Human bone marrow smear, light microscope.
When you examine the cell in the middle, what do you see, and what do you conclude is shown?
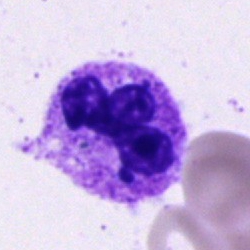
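Checking the outline first, it is roughly round but ragged along the left side. Within the lobes, the chromatin is dark purple and dense throughout. As for the cytoplasm, it is plentiful, lilac-purple in colour, and filled with fine purple granules. The cell is a segmented neutrophil.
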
